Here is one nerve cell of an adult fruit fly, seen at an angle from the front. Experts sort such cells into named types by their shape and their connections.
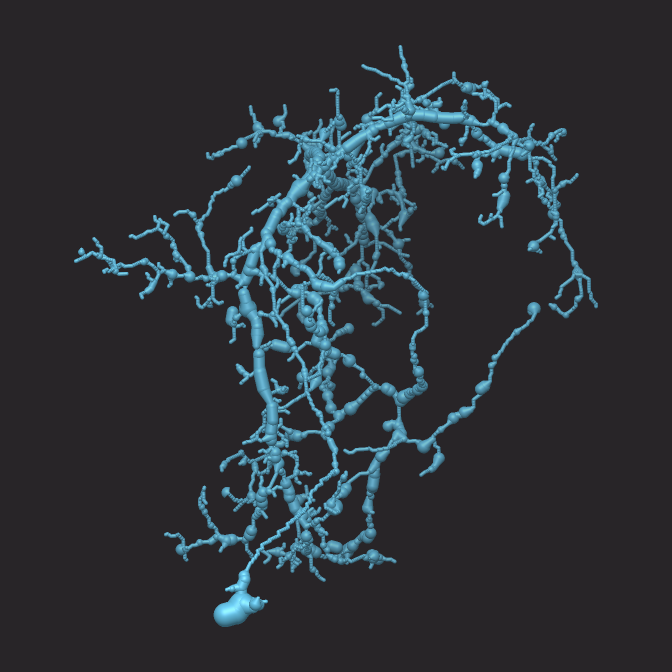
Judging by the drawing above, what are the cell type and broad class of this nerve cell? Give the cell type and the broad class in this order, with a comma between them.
INXXX468, nerve-cord intrinsic neuron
